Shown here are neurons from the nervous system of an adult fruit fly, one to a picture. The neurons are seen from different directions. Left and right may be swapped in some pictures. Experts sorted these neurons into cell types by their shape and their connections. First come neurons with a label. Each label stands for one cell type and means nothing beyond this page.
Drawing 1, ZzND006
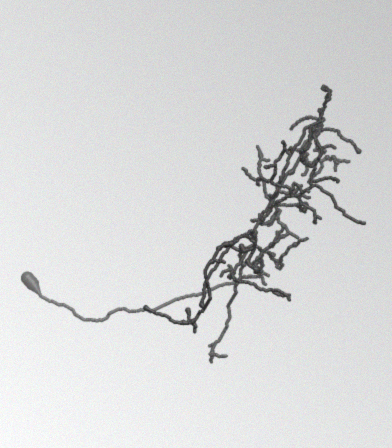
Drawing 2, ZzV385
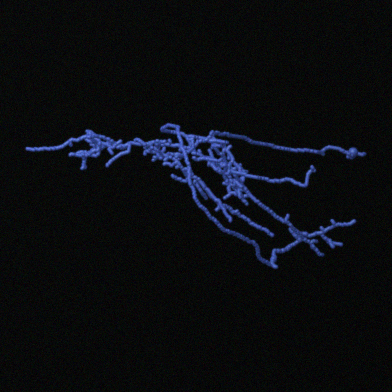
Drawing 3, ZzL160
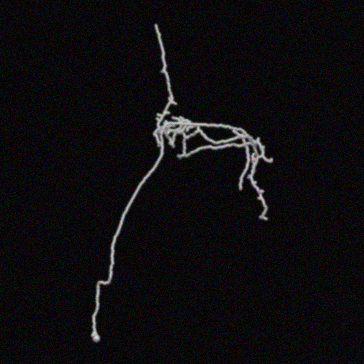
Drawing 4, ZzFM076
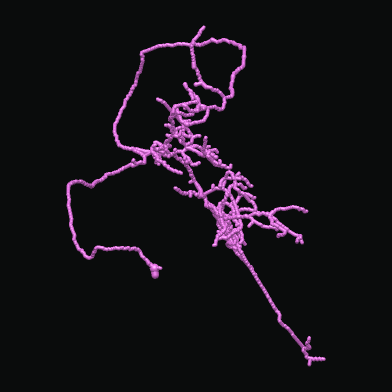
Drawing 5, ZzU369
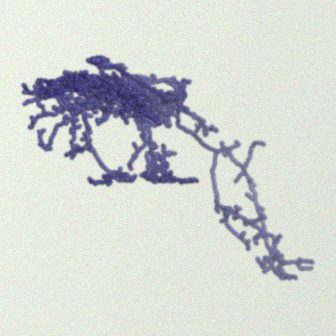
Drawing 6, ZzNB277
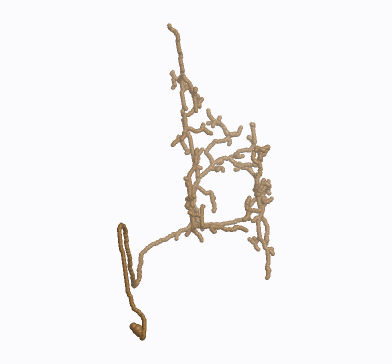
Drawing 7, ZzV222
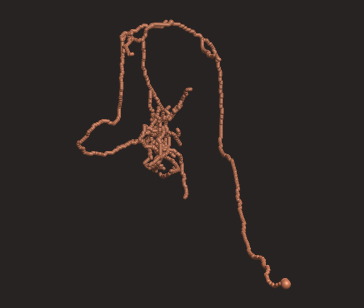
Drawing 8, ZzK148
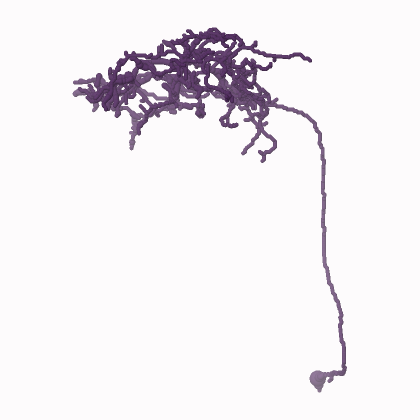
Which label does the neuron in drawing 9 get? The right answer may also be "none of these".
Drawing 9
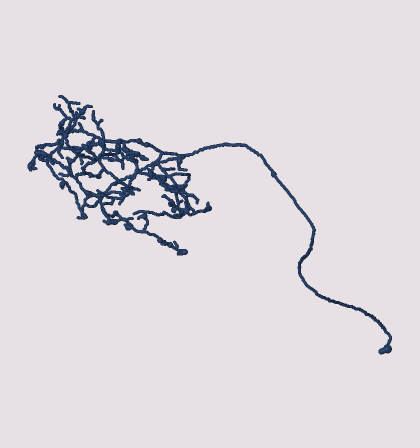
ZzNB277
